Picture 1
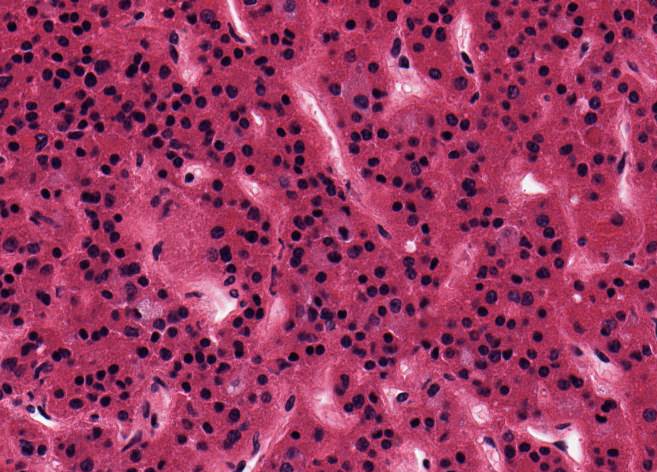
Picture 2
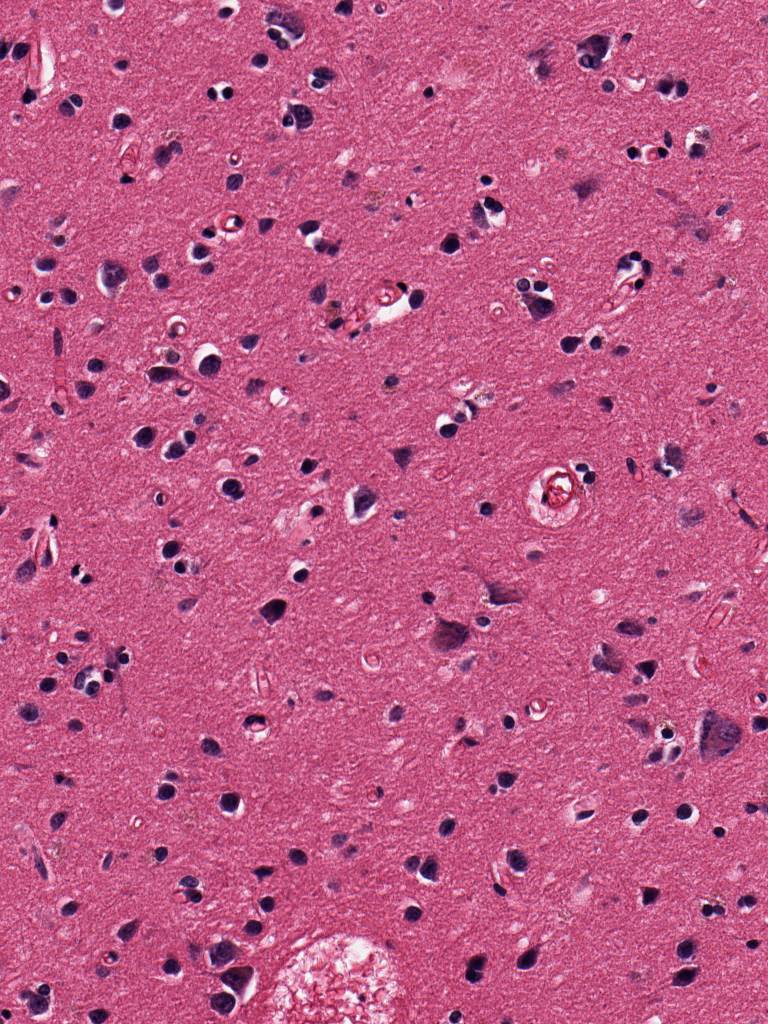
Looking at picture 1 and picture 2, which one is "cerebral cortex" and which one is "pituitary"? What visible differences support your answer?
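Picture 1 is pituitary; picture 2 is cerebral cortex. The pituitary is made of closely packed cells in solid sheets and cords throughout the field, with no gland lumens, while in the cerebral cortex cells lie scattered through a finely granular pink background in no organised units. Pituitary cells mostly have ample pink, finely granular cytoplasm and indistinct borders, with small, round, dark nuclei fairly uniform in size. Most cortical cells are small, with round, dark-staining nuclei and little visible cytoplasm. Among them lie a few larger triangular cell bodies with purple cytoplasm, one of the plainest near the right edge in the lower half. A pale, bubbly rounded area lies at the bottom edge, near the centre.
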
